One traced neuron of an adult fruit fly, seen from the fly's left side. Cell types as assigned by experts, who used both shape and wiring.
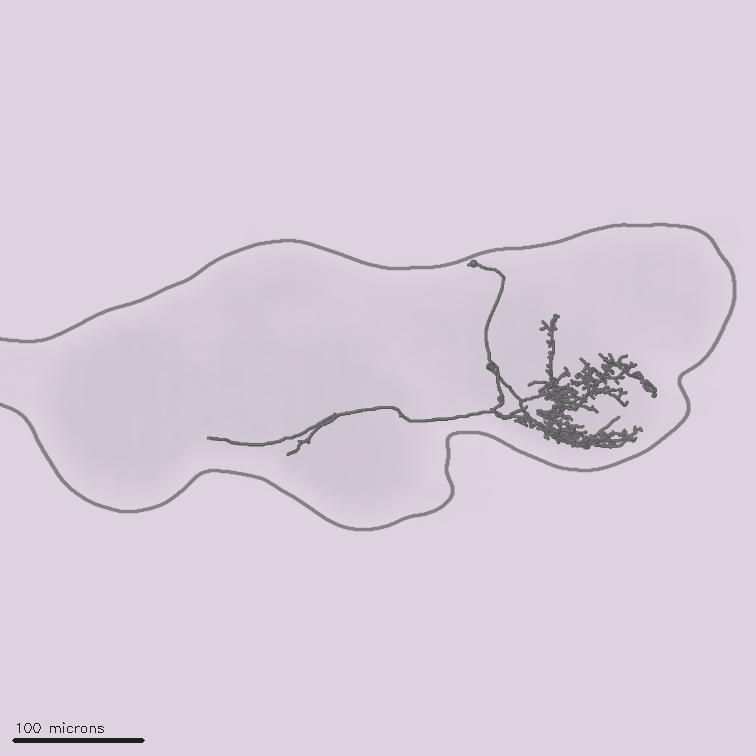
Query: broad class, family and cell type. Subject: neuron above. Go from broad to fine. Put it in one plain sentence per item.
A nerve-cord intrinsic neuron of hemilineage 23B, type IN23B032.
